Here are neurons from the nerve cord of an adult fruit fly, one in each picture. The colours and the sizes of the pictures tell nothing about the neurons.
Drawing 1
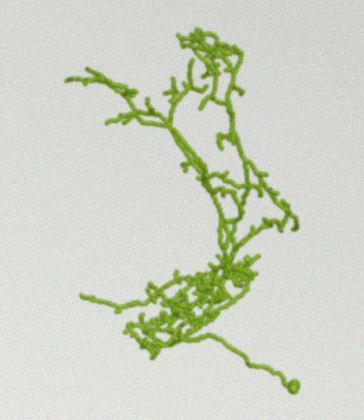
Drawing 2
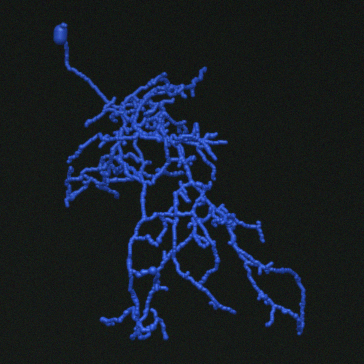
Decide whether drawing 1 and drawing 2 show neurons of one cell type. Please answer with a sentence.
They are of the same cell type.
